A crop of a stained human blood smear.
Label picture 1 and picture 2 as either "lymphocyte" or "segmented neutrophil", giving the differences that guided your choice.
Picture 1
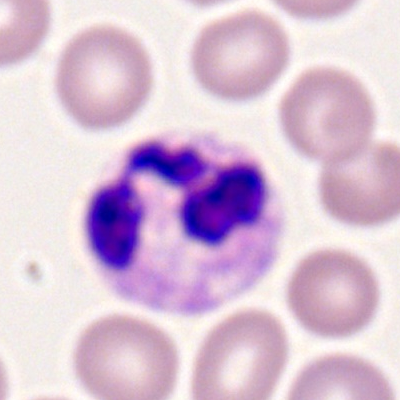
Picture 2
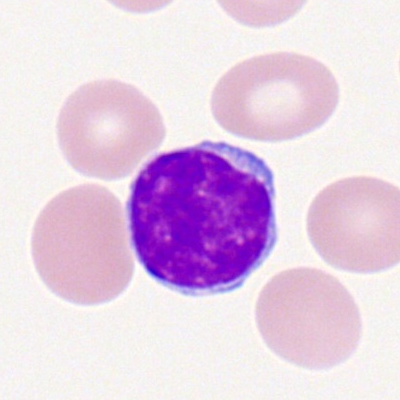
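Picture 1 shows a segmented neutrophil; picture 2 shows a lymphocyte. In picture 1 the nucleus is split into three or more separate lobes, which lie near the edge of the cell with paler cytoplasm in the middle. Its cytoplasm is abundant and pale pinkish-lilac and holds fine, faint lilac granules.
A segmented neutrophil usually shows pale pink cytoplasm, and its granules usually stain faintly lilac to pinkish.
In picture 2 no granules are visible in the cytoplasm, which also contains no vacuoles, and no nucleoli can be seen in the nucleus. Both cells have a round outline, smooth in picture 1 and roughly round in picture 2. Both also have dark purple, clumped chromatin: densely clumped in picture 1, dense with coarse clumps and small pale gaps in picture 2.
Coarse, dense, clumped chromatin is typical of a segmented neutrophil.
Several red cells lie around the lymphocyte on all sides.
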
